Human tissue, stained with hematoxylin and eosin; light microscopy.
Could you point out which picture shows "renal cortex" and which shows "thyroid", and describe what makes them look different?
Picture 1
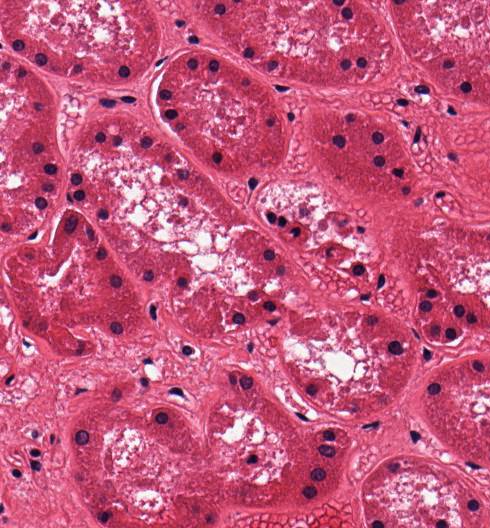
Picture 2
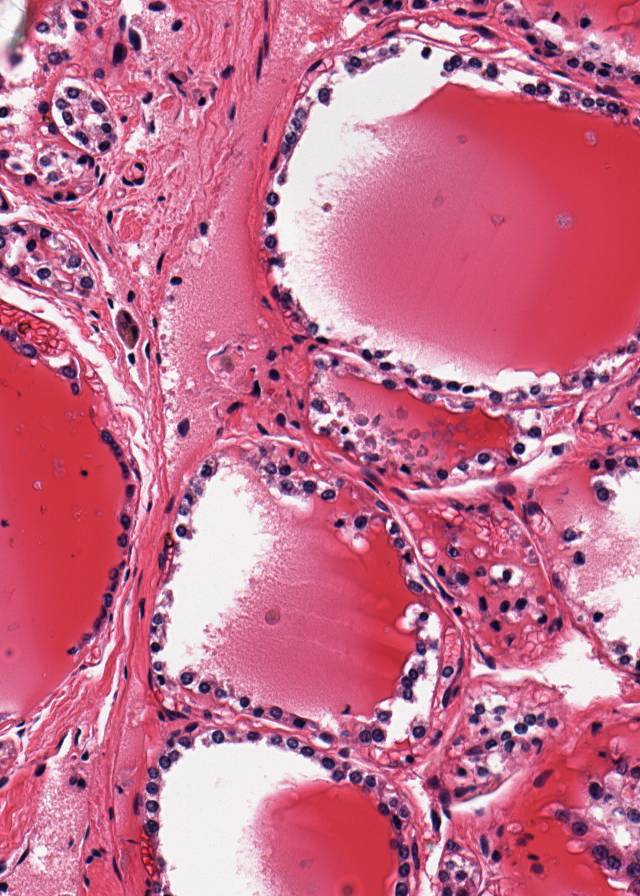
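Renal cortex is picture 1; thyroid is picture 2. Layout: the renal cortex is crowded with closely set rounded and elongated tubular profiles separated only by thin partitions, whereas most of the thyroid is large rounded follicles, the biggest at the upper right and left edge. Contents: the thyroid follicles are filled with pink material, but small follicle-like clusters of cells at the upper left hold little or none. Lining: each tubule has a single layer of cells with abundant pink granular cytoplasm; each follicle has a single layer of flattened to low cuboidal cells. Nuclei: the thyroid lining cells have small, round, dark-staining nuclei that do not overlap, while the scant tissue between tubules holds small flattened, elongated dark nuclei.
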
